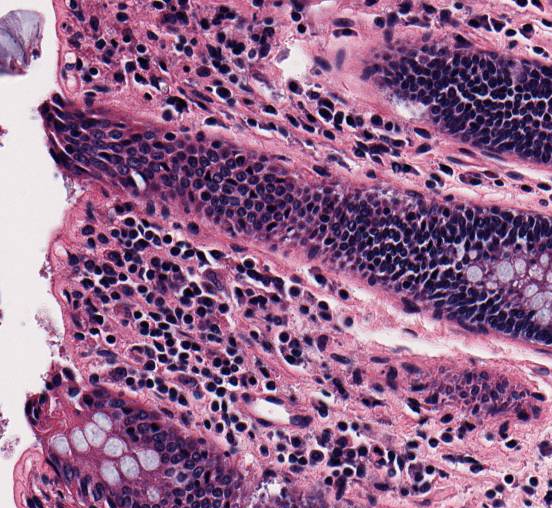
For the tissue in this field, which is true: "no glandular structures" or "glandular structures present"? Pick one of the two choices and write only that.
Glandular structures present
